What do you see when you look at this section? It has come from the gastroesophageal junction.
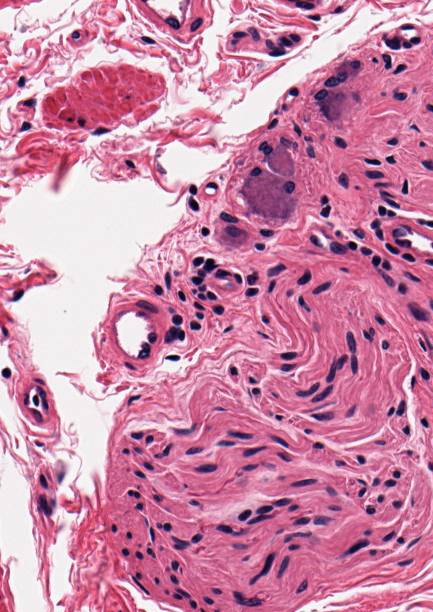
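Right and lower field: dense bundle of fibrous tissue. Left: looser tissue. Fibres in bundle pink, running in wavy, undulating lines rather than straight. Bundle nuclei mostly elongated and dark, many curved or wavy. Upper right: a few large cells with abundant purple, finely granular cytoplasm.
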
